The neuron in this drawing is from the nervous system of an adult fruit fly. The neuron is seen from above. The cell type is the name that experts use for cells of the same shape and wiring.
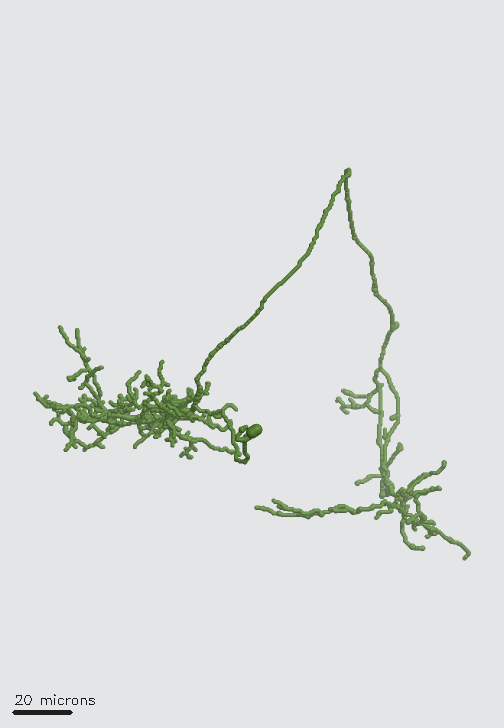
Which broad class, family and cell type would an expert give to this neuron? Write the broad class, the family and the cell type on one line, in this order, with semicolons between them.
central-brain intrinsic neuron; hemilineage SMPpm1; CL204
